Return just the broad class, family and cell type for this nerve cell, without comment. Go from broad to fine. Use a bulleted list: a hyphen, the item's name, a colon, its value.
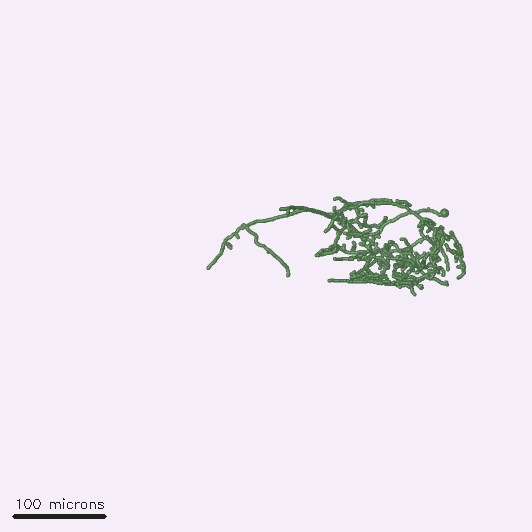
- broad class: nerve-cord intrinsic neuron
- family: hemilineage 09A
- cell type: IN09A012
